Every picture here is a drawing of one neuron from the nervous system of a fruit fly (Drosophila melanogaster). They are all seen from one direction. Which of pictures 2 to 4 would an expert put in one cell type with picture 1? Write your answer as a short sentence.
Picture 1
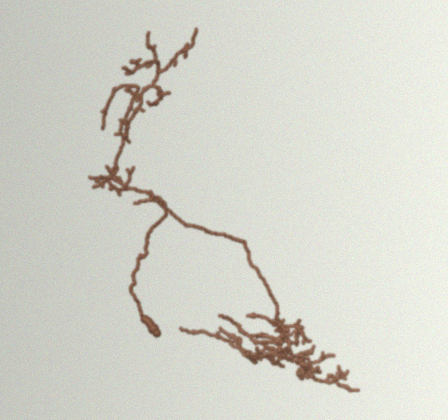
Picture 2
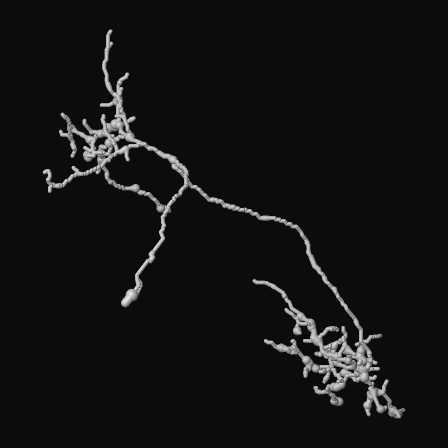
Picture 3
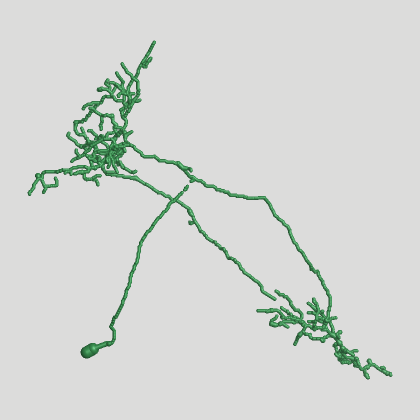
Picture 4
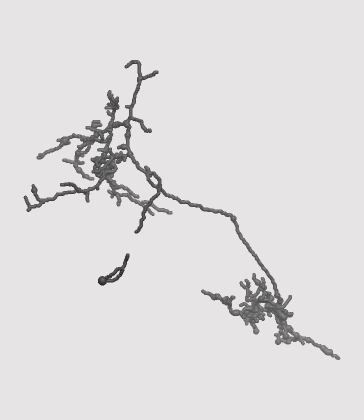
None of them is of the same cell type.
